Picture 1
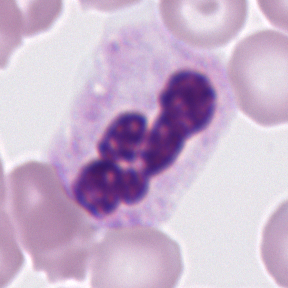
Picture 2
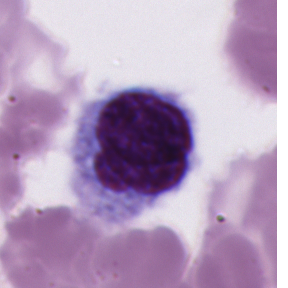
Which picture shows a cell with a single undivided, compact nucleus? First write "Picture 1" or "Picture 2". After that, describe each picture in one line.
Picture 2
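In picture 1: The lobes of the nucleus are strung out in a line running from lower left to upper right.
In picture 2: The nucleus has a notch on its left side, giving it an indented, bean-like shape.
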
